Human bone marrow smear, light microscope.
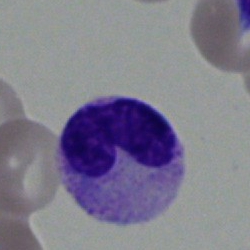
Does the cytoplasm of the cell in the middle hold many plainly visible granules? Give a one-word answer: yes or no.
Yes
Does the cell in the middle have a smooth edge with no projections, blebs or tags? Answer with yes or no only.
Yes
